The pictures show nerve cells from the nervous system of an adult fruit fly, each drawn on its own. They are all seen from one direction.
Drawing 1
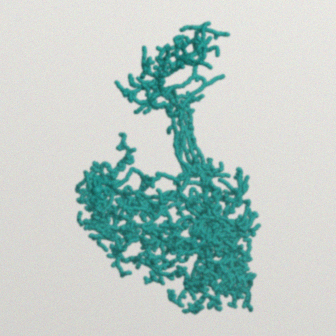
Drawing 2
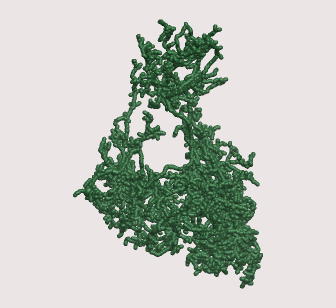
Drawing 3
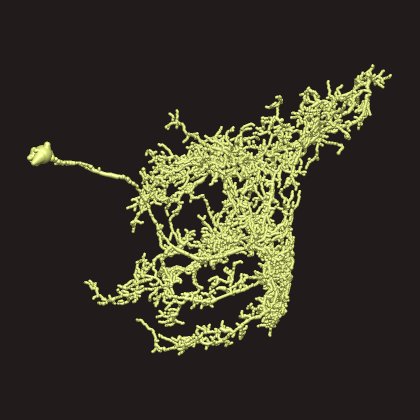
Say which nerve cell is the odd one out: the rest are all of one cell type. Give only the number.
3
